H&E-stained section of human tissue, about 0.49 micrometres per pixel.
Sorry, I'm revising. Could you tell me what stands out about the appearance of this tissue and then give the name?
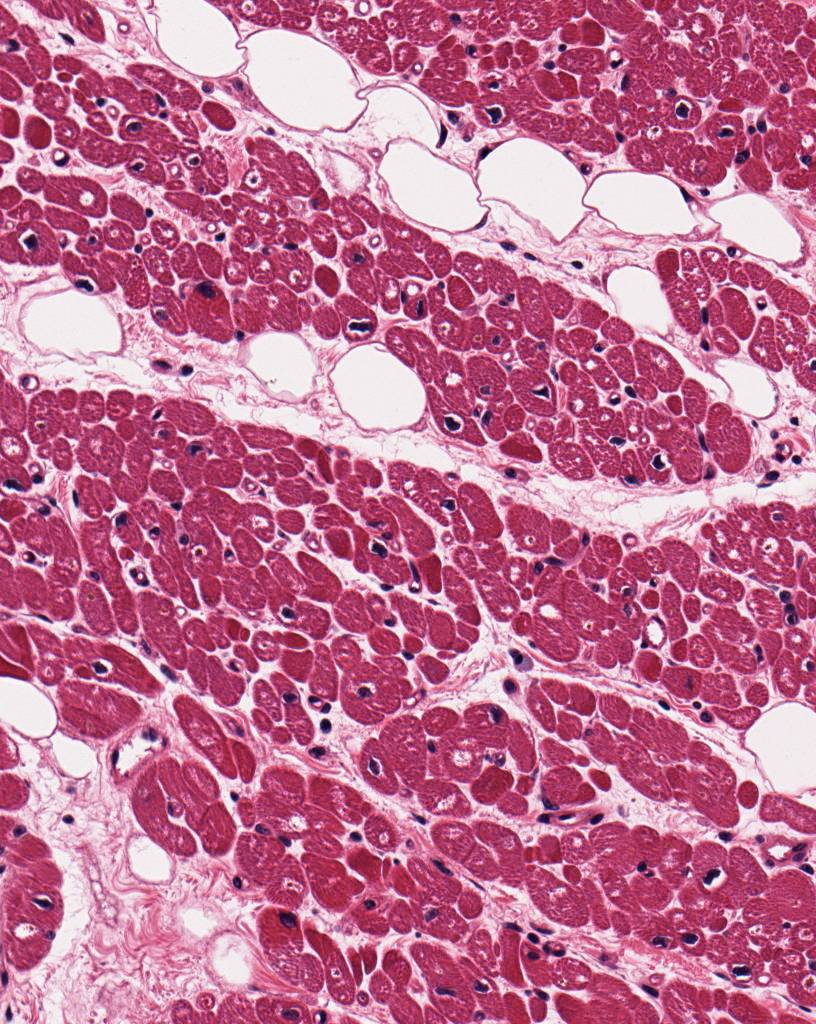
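Most of the muscle fibres here are cut across, so you get rounded or polygonal profiles rather than long strips. Where you catch a nucleus, it sits in the centre of the fibre, and many fibres show a small pale clear zone around or beside it. The septa are loose, wispy, pale pink connective tissue with scattered small dark nuclei. This is the left ventricle of the heart.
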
